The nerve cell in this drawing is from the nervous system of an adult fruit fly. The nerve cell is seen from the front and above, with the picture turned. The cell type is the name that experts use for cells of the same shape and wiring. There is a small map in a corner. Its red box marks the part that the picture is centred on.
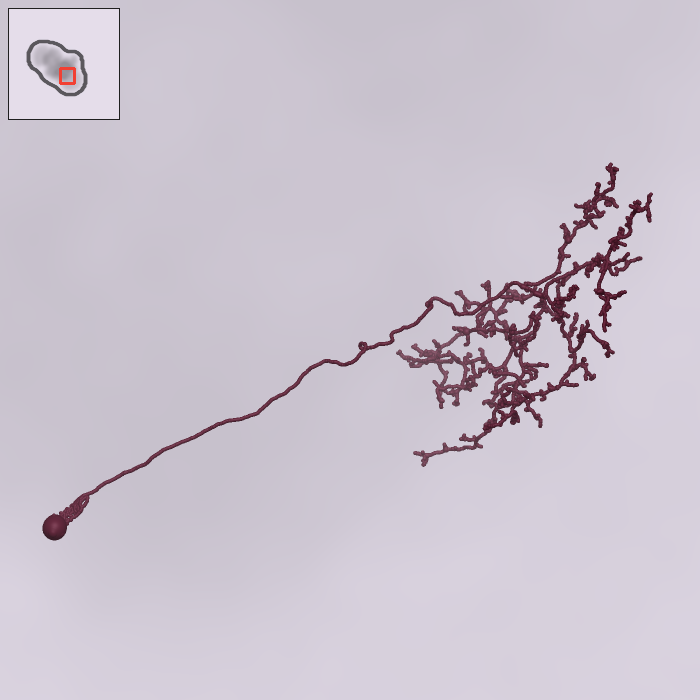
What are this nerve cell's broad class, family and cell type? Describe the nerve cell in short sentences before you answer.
The cell body can be seen at the lower left of the picture. Dozens of branch ends can be seen. This is an optic-lobe intrinsic neuron. Its family is Li. It is of cell type Li34b.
